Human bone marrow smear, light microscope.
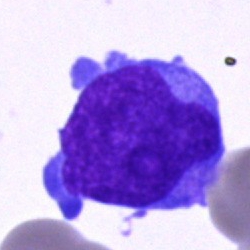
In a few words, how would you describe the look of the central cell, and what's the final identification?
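Chromatin deep purple and finely granular, lacking coarse dark clumps. Cytoplasm blue, paler at the upper right of the cell than elsewhere. Blunt, rounded blebs of cytoplasm bulge from the outline, most prominently upper left and lower left. Blast.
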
